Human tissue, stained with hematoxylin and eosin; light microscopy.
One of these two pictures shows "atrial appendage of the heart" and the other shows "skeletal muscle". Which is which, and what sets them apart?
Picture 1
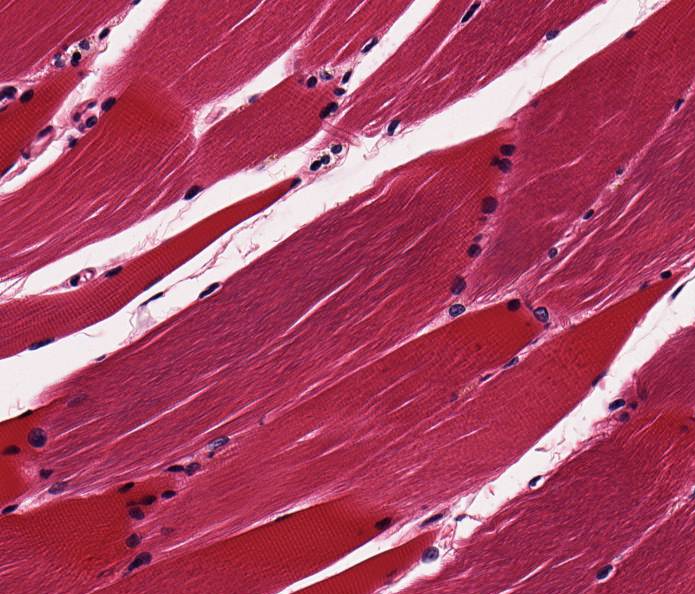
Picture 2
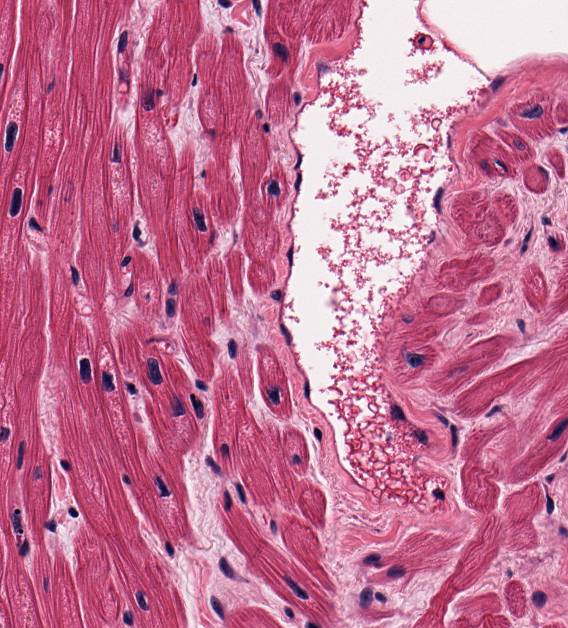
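Look first at picture 1: that is skeletal muscle, and picture 2 is the atrial appendage of the heart. In the skeletal muscle, see the fine transverse cross-striations inside several of the fibres. Its nuclei are small, dark-staining and oval to elongated, and they sit at the edges of the fibres, not in their centres. Follow the fibres and you'll find they don't branch along any of the lengths in view. Now the atrial appendage: in its left half the fibres run lengthwise, roughly top to bottom, and they branch and join one another. Between them are narrow pale interstitial spaces with scattered small, elongated dark nuclei. Across the cleft, on the right, the fibres are cut mostly across or obliquely, so their profiles are rounded and irregular. And notice there are no adipocytes anywhere in this field.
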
